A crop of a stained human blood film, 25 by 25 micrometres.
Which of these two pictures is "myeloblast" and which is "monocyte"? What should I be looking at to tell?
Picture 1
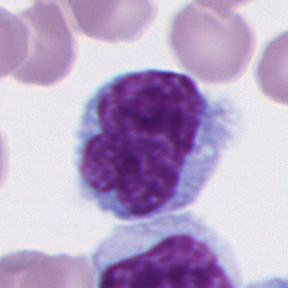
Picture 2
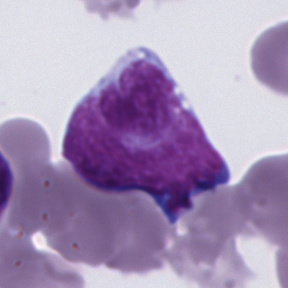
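Identification: monocyte in picture 1, myeloblast in picture 2. Cytoplasm colour: the monocyte's is pale greyish-blue, with no distinct granules, while the myeloblast shows a short blue tag of cytoplasm projecting from its lower edge.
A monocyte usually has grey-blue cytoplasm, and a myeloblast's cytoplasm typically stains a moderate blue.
Cytoplasm amount: in the monocyte the rim is wider on the right side than on the left, whereas the myeloblast has only a thin rim around its nucleus.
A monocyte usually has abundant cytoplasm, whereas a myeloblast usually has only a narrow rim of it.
Proportions: the myeloblast measures about 15 micrometres across, its nucleus about 14 micrometres, and the nucleus fills about 80% of the cell's area.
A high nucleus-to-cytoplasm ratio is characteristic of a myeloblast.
Outline: fine hair-like projections fringe the right edge of the monocyte, while the myeloblast is angular, with a pointed upper end. Nucleus: in the myeloblast a curved fold runs through the upper half, with a pale patch near the centre. Surroundings: another nucleated cell lies just below the monocyte at the bottom edge of the picture, and red cells press against the lower side of the myeloblast.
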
